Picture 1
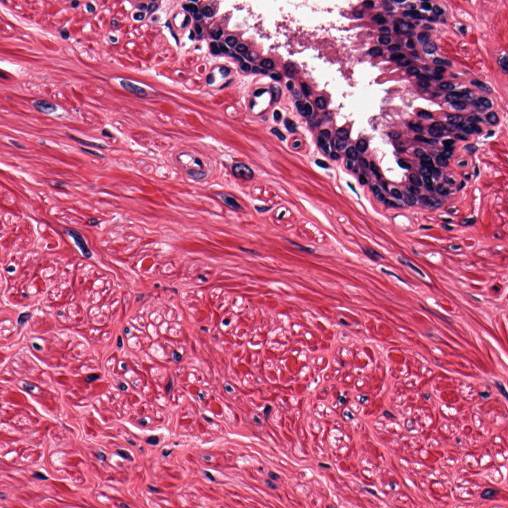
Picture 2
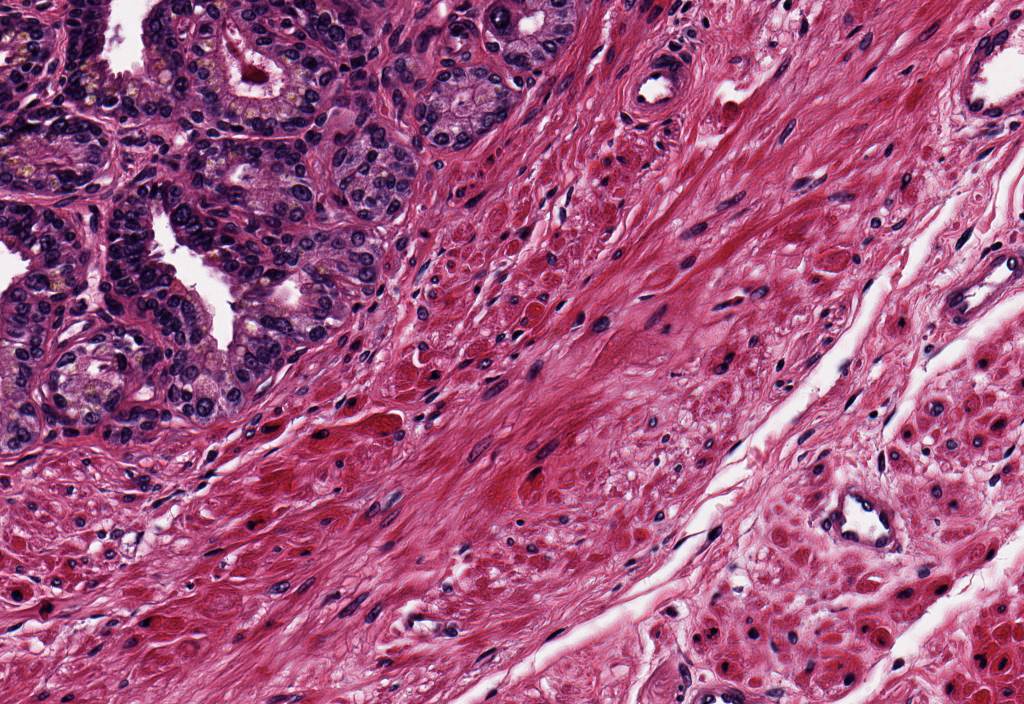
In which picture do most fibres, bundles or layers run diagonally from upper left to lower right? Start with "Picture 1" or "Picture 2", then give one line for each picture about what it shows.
Picture 1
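Picture 1: The fibres in the middle band run diagonally from upper left toward lower right.
Picture 2: Bundles of pink smooth muscle with elongated nuclei run diagonally from lower left to upper right across the centre.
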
